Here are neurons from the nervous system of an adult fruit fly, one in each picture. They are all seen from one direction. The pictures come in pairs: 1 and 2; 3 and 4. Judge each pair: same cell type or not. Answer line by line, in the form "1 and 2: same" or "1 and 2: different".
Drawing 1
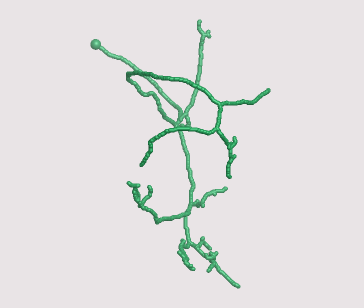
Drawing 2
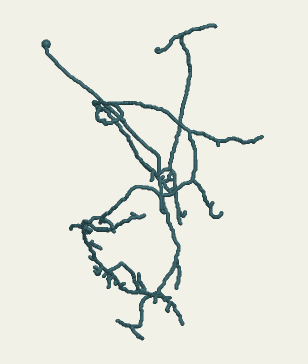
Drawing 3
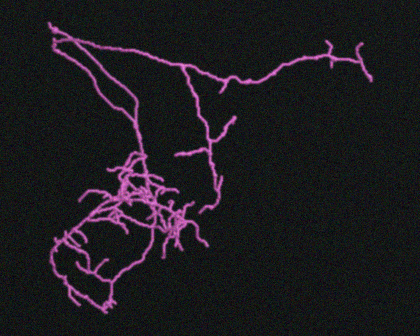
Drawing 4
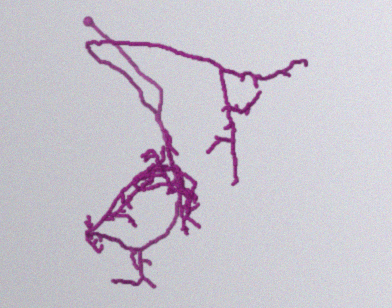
1 and 2: same
3 and 4: same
